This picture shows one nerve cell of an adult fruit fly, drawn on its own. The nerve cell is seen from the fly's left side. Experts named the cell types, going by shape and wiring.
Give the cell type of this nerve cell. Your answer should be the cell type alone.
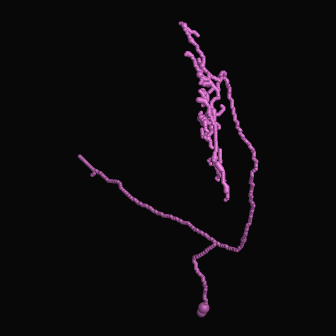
LPC2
